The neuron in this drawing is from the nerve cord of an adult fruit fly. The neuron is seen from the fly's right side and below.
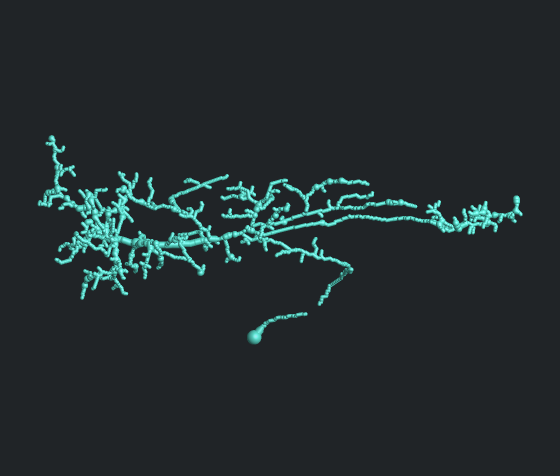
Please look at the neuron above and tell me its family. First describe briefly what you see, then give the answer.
The picture shows dozens of branch ends. As drawn here it is wider than it is tall. Its broad class is nerve-cord intrinsic neuron. Its family is hemilineage 09A.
